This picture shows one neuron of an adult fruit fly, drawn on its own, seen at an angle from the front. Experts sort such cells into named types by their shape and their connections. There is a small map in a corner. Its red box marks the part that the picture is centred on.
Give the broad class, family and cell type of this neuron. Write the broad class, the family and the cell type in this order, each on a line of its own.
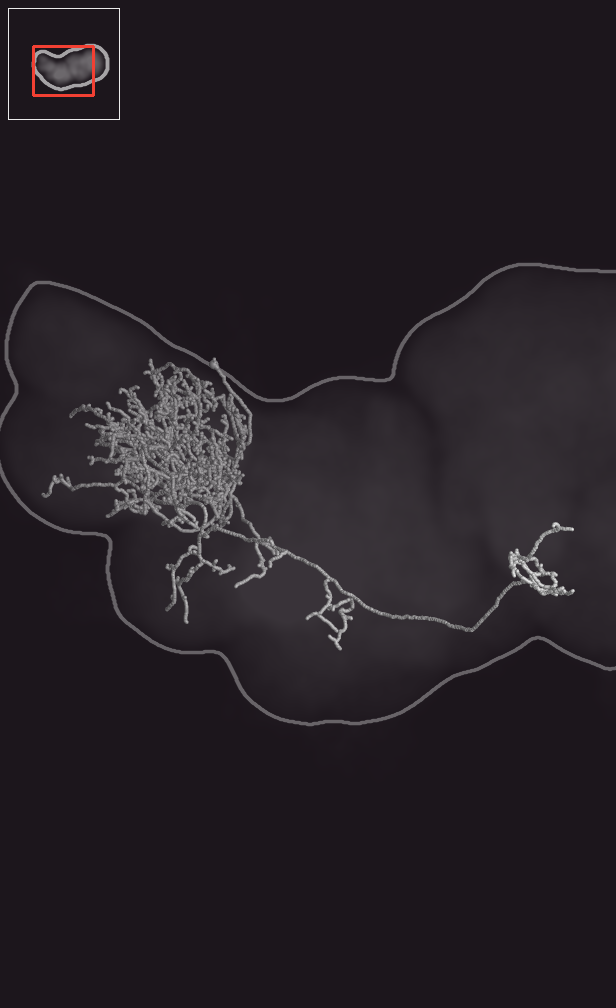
ascending neuron
hemilineage 18B
AN18B002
